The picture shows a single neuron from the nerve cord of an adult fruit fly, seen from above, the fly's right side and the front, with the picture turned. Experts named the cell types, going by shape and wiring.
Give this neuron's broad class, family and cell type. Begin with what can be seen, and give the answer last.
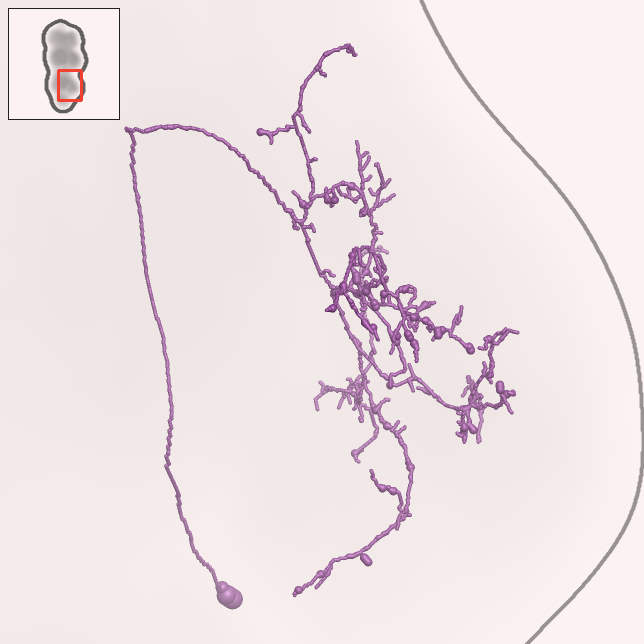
Dozens of branch ends can be seen. In this view it is taller than it is wide. This is a nerve-cord intrinsic neuron. The family is hemilineage 12B. It is of cell type IN12B056.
